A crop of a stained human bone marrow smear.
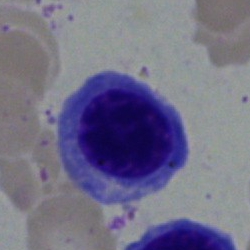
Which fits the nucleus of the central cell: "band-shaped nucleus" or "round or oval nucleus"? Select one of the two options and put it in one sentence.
Its nucleus is a round or oval mass rather than a curved band.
